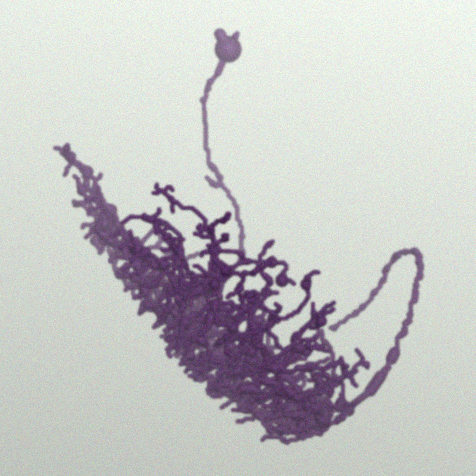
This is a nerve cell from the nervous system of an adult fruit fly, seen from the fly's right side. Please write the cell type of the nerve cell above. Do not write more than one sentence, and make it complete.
Among cell types, the one for this nerve cell is Li15.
